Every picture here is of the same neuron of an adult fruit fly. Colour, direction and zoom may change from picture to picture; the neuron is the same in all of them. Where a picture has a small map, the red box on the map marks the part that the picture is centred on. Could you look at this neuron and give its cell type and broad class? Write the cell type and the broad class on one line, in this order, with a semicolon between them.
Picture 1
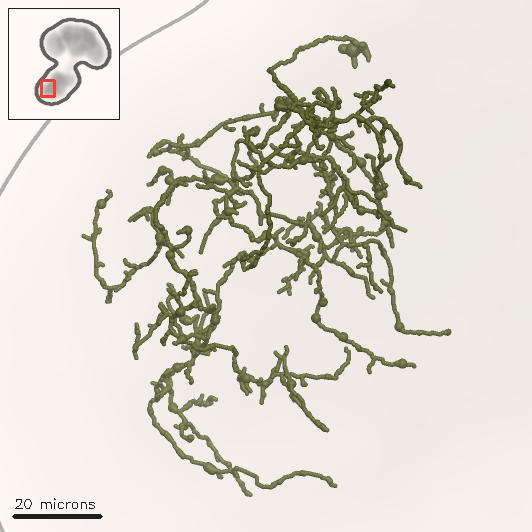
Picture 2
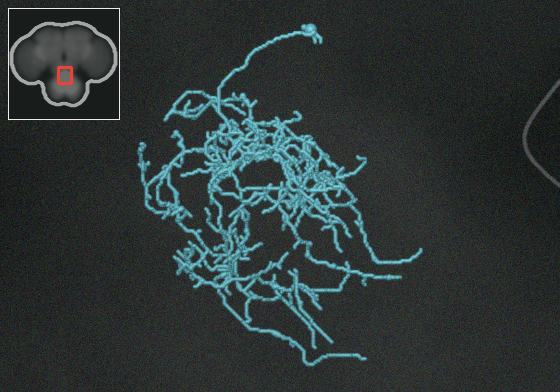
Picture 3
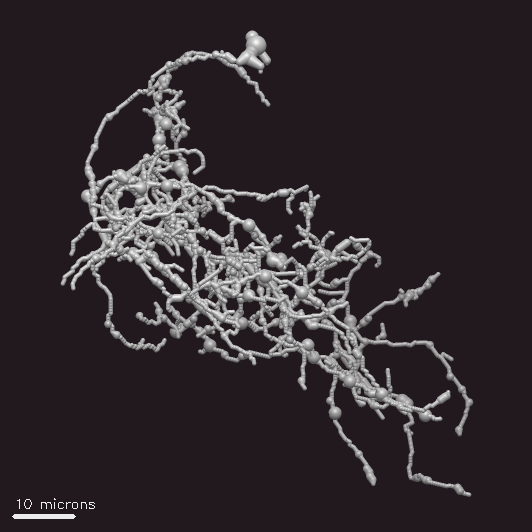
INXXX416; nerve-cord intrinsic neuron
